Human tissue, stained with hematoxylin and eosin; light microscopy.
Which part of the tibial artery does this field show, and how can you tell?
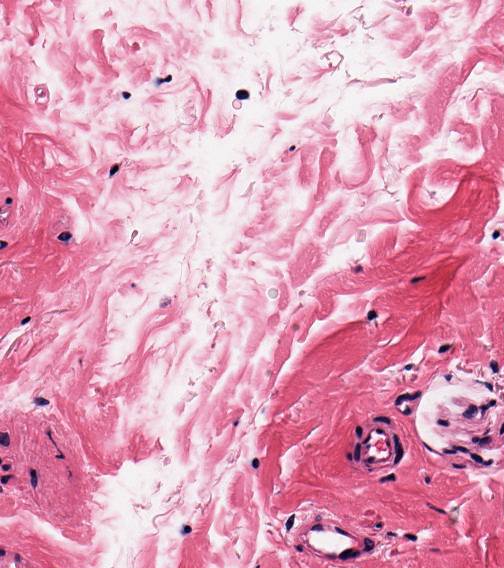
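The answer is tunica adventitia, on two counts. First, collagen: thick, wavy, dense pink bundles running many ways at left and right. Second, cells: sparse, small, dark fibroblast nuclei, spindle-shaped to oval.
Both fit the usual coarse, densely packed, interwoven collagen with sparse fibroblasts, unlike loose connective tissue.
Remaining: a paler, looser zone down the centre, and no epithelium.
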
